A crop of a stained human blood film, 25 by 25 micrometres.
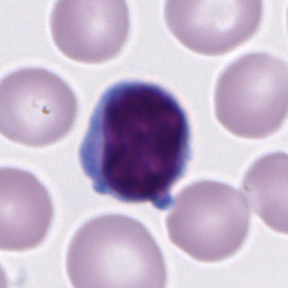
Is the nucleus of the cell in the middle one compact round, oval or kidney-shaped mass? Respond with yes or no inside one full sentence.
Yes, the nucleus is neither lobed nor folded but one compact round, oval or kidney-shaped mass.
